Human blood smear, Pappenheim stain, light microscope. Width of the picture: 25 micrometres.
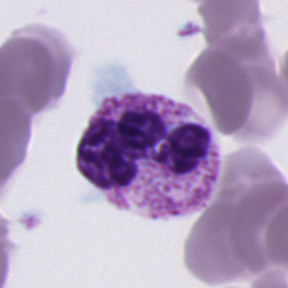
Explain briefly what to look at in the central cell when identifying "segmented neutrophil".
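The central cell is a segmented neutrophil. Its chromatin is dark purple and coarsely clumped.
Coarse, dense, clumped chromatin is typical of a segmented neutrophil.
The cytoplasm is pale pink rather than blue.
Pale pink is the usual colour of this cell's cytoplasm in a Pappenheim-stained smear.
The granules leave the nuclear lobes in view.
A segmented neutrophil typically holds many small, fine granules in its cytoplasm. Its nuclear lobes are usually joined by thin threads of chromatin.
The cell outline is roughly round and smooth.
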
